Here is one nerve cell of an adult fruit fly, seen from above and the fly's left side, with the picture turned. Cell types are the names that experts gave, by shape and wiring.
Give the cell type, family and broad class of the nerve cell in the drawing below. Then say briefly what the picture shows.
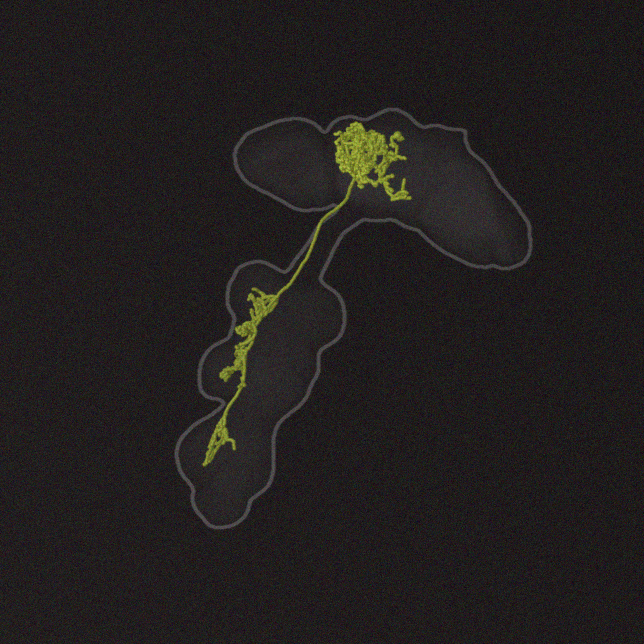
Its cell type is DNg104. The family is DNg. Its broad class is descending neuron. It runs through the neck, between the brain and the nerve cord. Its cell body lies at the top of the picture.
